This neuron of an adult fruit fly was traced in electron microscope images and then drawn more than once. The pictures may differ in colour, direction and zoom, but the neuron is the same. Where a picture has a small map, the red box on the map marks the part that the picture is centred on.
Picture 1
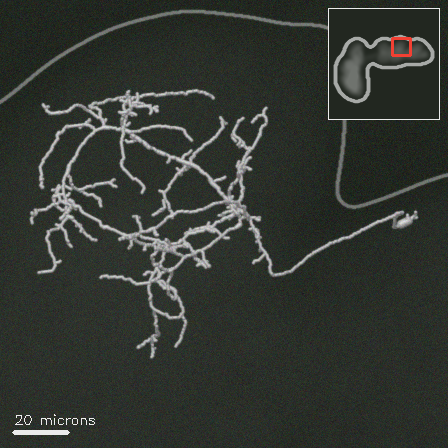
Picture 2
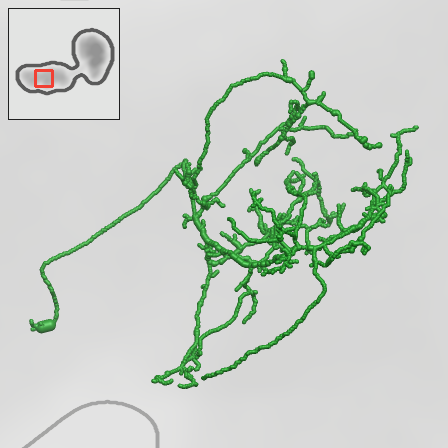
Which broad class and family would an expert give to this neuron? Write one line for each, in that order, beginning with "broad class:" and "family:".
broad class: nerve-cord intrinsic neuron
family: hemilineage 03A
